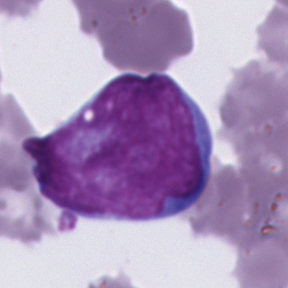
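Myeloblast, the nucleated cell at the centre. Its outline is irregular, I notice, drawn out on the left side into a pointed, tapering extension. The nucleus fills most of the cell, and I can find no granules in the cytoplasm. Up in the upper left part of the cell lies a small, round, clear white spot.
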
